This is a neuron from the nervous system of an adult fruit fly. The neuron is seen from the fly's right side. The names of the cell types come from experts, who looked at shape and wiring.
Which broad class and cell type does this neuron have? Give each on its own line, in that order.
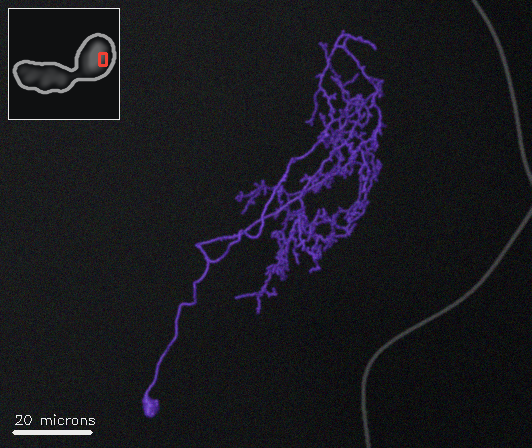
central-brain intrinsic neuron
CB2518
